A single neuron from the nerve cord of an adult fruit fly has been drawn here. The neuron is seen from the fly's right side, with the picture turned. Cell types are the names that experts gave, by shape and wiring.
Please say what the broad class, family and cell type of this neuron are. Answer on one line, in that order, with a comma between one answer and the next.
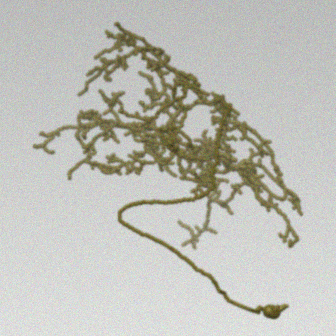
nerve-cord intrinsic neuron, hemilineage 02A, IN02A029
